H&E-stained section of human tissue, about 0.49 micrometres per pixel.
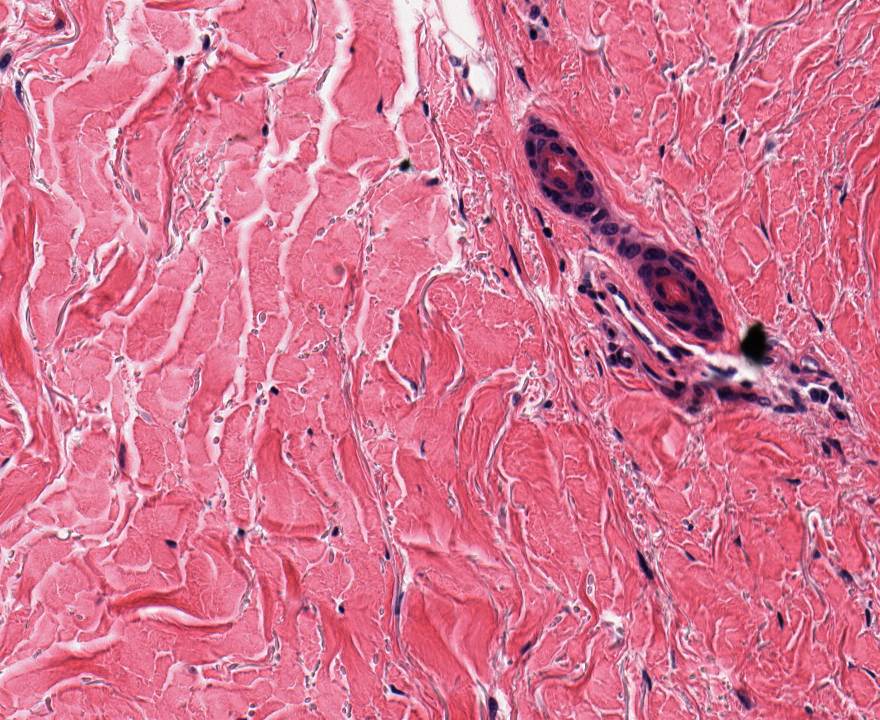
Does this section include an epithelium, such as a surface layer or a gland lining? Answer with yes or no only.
Yes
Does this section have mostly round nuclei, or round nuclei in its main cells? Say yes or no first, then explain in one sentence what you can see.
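No. Small dark elongated nuclei are sparsely scattered between the collagen bundles.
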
